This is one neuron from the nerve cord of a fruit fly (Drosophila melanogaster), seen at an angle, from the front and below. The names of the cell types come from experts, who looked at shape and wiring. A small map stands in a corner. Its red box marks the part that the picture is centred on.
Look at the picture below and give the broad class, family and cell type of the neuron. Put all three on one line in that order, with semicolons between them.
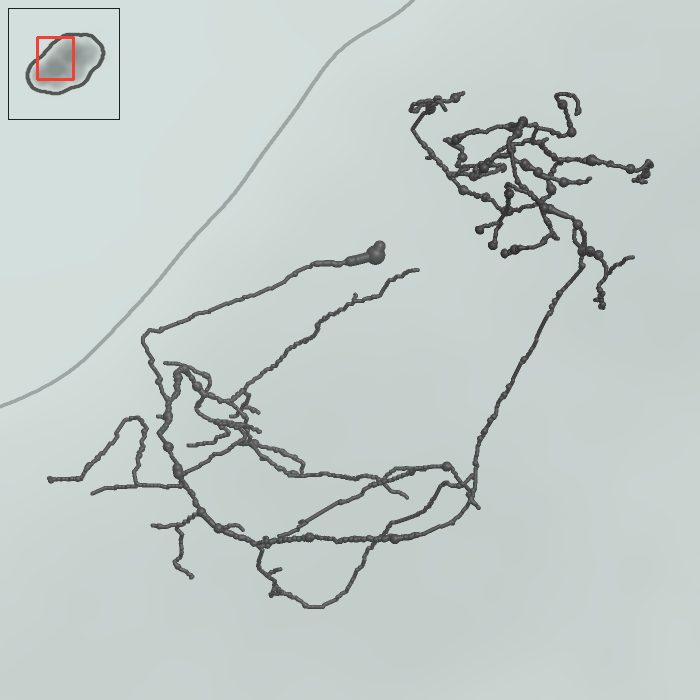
nerve-cord intrinsic neuron; hemilineage 17A; IN17A108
